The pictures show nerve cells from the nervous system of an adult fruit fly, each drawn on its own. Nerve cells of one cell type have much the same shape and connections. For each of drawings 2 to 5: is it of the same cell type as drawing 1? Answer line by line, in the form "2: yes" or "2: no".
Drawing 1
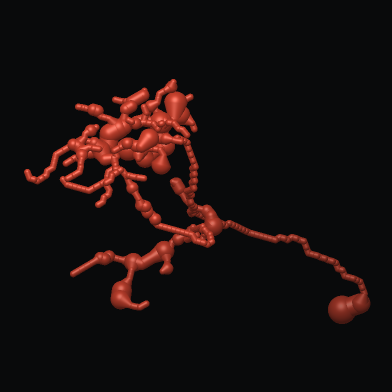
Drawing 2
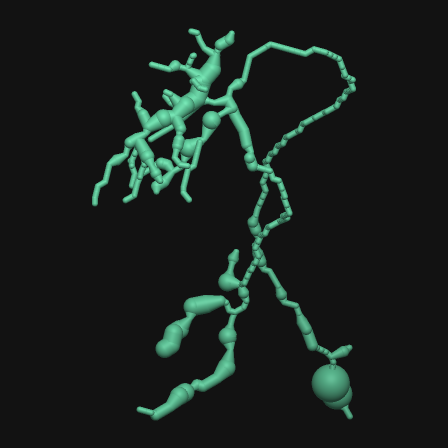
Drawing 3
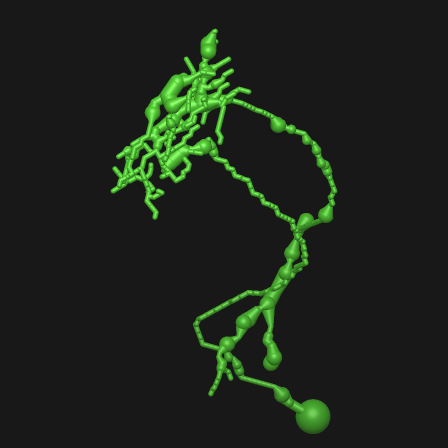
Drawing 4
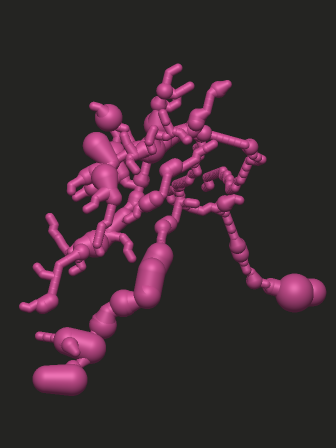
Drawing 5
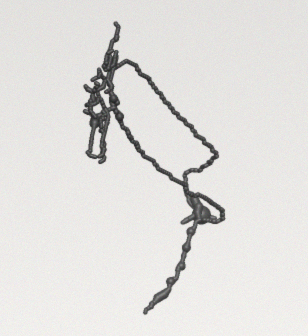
2: yes
3: yes
4: yes
5: yes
